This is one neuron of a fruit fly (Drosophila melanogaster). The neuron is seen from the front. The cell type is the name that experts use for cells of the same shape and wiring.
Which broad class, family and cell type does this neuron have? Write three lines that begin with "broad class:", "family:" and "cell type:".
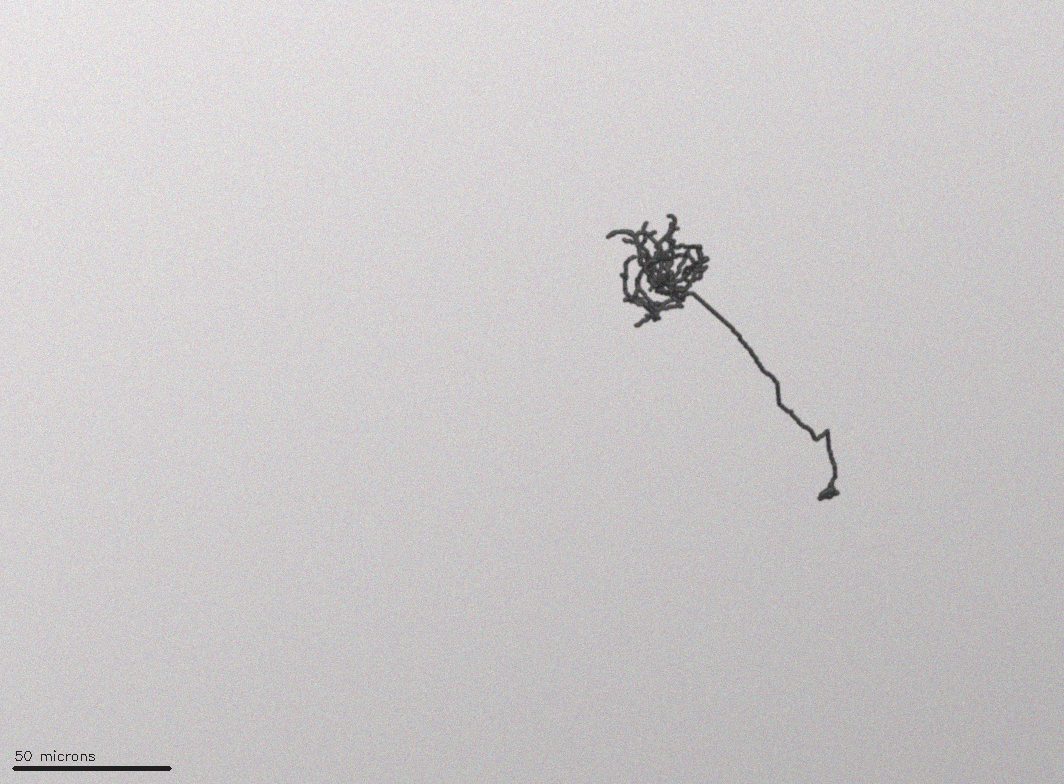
broad class: nerve-cord intrinsic neuron
family: hemilineage 16B
cell type: IN16B107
